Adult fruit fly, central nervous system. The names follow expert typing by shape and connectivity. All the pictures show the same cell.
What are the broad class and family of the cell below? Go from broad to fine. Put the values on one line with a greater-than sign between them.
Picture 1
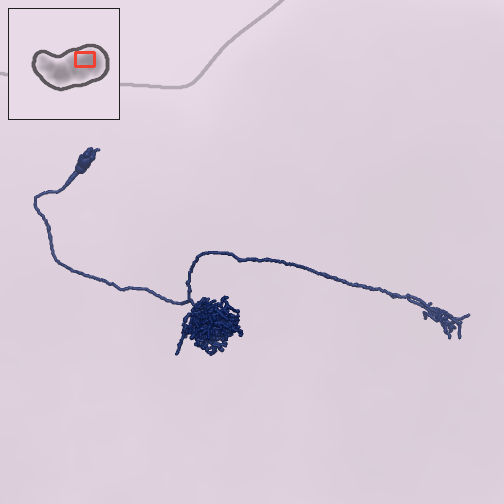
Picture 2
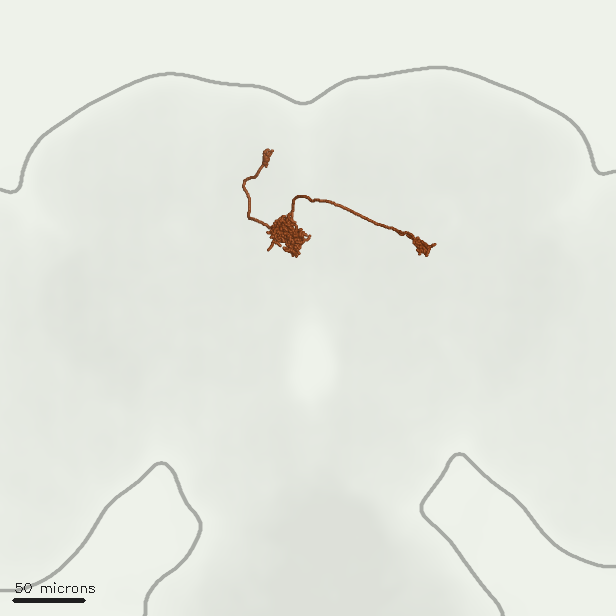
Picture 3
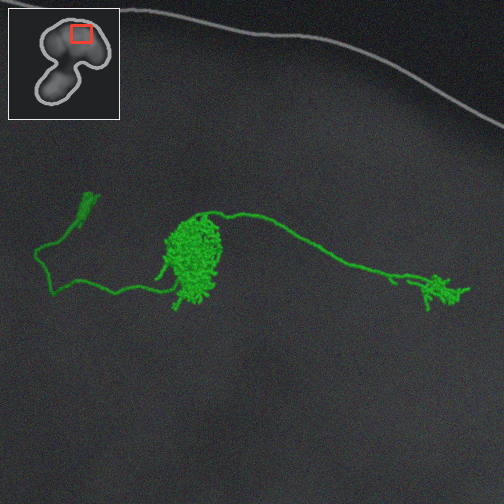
central-brain intrinsic neuron > class CX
